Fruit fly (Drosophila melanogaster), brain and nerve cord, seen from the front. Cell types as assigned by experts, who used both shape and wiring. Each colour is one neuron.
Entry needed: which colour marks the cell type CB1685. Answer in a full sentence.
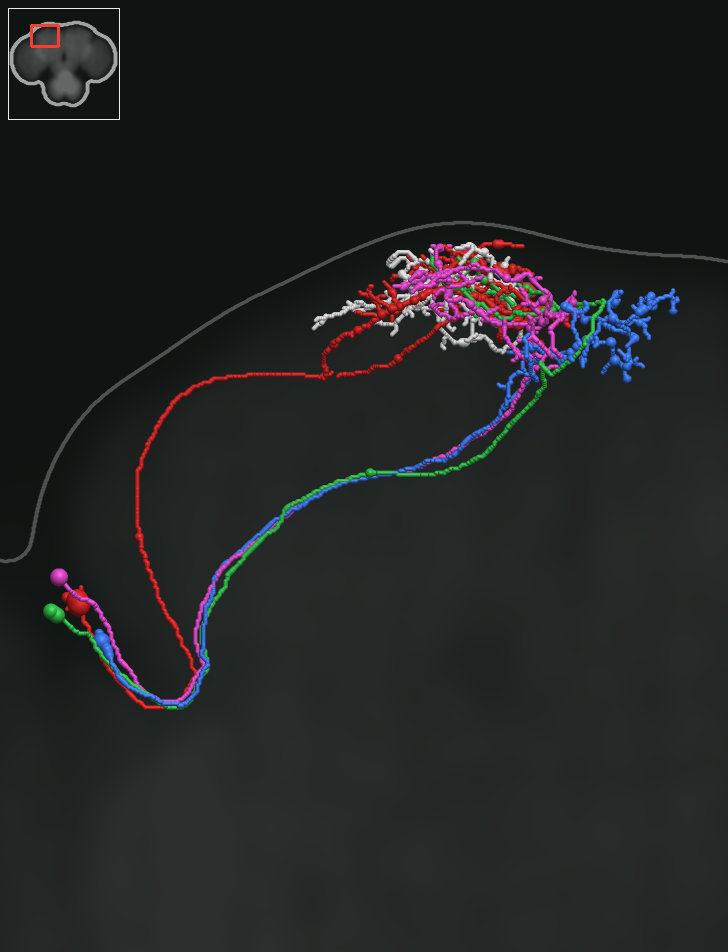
The colour is red.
